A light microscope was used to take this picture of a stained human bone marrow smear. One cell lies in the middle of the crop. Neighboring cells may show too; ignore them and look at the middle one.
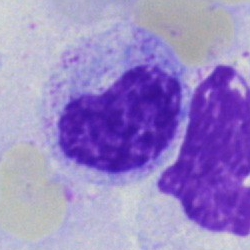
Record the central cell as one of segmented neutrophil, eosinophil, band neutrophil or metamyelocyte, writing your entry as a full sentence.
The cell at the middle of the crop is recognized as a metamyelocyte.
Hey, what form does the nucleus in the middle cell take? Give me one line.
Its nucleus is compact and single, with a round, oval or kidney-shaped form.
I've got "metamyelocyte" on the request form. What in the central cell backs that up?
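Look first at the nucleus: it's indented along its upper edge, which gives it a kidney-like shape, and that notch goes with a metamyelocyte.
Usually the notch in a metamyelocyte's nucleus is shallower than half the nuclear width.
The chromatin here is dark purple and coarsely clumped, and the cytoplasm is pale greyish-blue, with fine pink-purple granules scattered through it.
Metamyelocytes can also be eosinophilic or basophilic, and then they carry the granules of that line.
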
